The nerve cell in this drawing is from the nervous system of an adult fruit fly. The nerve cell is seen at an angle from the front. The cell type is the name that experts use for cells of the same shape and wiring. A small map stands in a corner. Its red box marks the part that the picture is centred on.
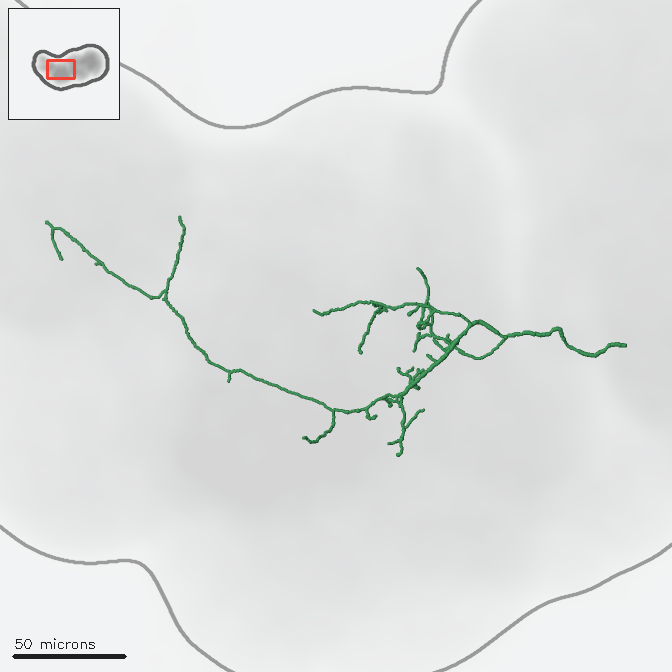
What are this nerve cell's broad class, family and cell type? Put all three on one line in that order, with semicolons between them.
sensory neuron entering the nerve cord; class mechanosensory proprioceptive; SNpp33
